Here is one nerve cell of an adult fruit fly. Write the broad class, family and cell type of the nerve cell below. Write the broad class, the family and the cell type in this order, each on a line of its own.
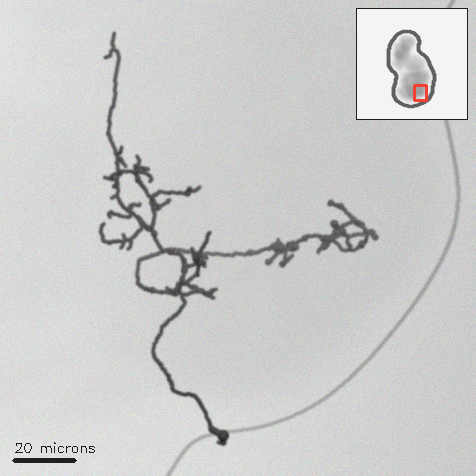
central-brain intrinsic neuron
hemilineage SLPal1
SLP026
